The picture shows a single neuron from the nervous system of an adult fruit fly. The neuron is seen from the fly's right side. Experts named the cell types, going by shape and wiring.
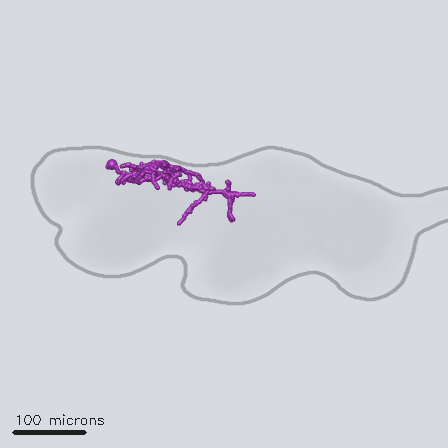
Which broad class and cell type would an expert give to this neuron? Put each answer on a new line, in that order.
nerve-cord intrinsic neuron
INXXX261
